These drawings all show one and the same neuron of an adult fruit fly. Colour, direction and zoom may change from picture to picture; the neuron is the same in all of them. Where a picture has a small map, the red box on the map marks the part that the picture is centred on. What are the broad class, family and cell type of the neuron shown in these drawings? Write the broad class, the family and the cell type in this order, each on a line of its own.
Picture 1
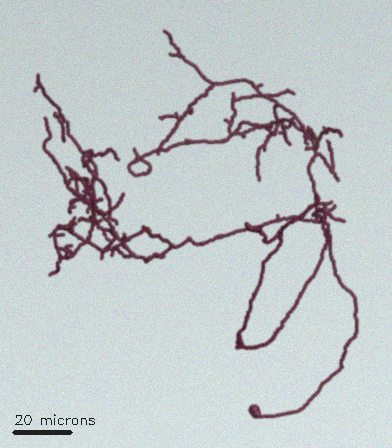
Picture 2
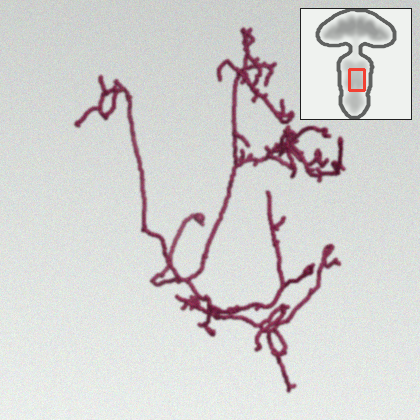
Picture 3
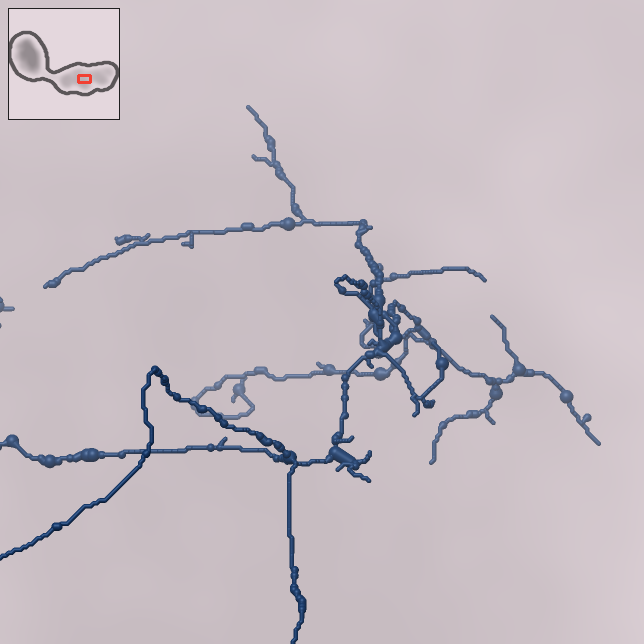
nerve-cord intrinsic neuron
hemilineage 05B
IN05B073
